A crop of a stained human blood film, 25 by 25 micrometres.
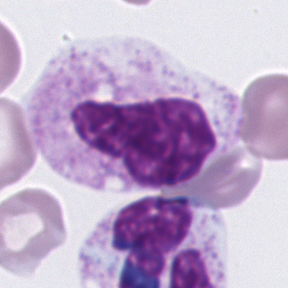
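Segmented neutrophil. First, the outline is rounded and wider than it is tall. Next, the nucleus runs longer from side to side than from top to bottom. Then the cytoplasm: abundant, forming a wide area around it. Last, fine purple granules are scattered throughout.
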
